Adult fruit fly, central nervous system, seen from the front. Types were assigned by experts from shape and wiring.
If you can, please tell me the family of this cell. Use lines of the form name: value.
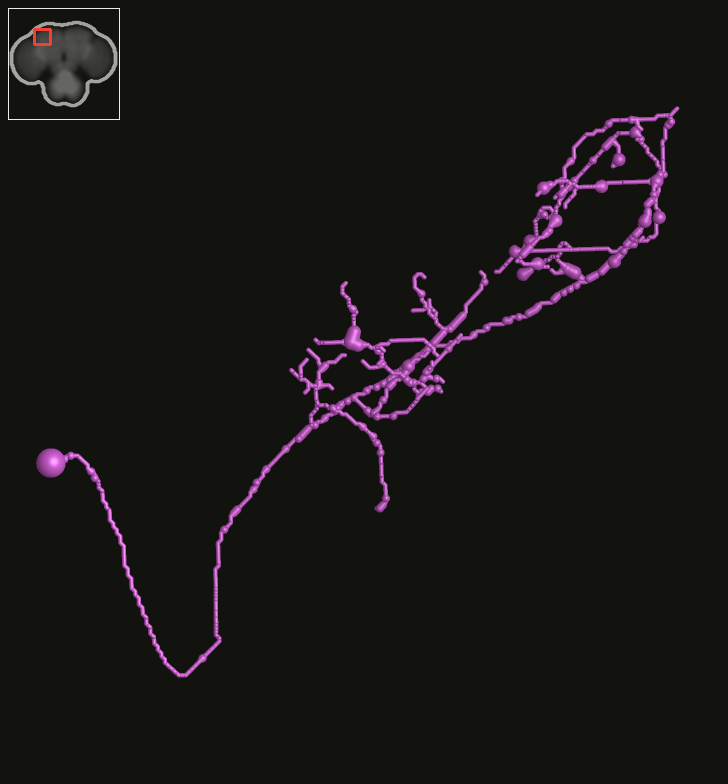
family: hemilineage SLPal3_and_SLPal4_dorsal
